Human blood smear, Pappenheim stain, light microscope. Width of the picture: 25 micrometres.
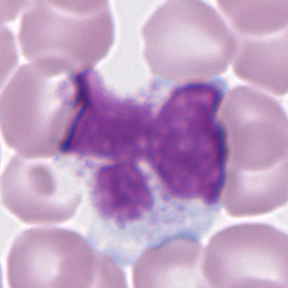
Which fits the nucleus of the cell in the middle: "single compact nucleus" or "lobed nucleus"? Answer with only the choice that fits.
Lobed nucleus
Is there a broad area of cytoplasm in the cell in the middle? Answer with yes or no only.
No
